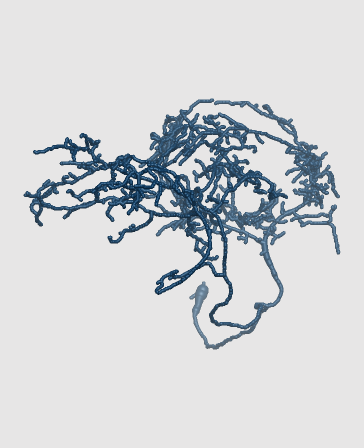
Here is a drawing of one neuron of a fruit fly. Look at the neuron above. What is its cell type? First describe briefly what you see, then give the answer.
Dozens of branch ends can be seen. In this view it is wider than it is tall. This is a central-brain intrinsic neuron. The cell type is SMP577.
